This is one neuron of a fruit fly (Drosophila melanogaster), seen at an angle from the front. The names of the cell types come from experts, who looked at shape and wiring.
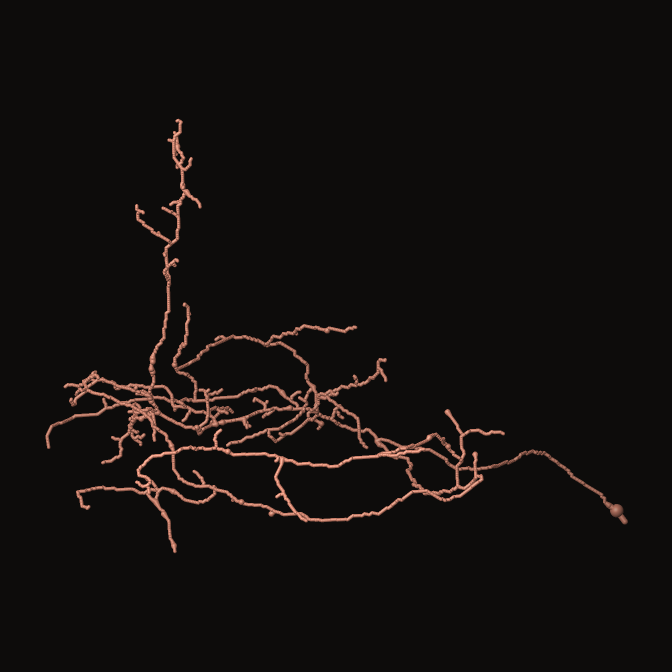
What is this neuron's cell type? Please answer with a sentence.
The cell type is CB1140.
